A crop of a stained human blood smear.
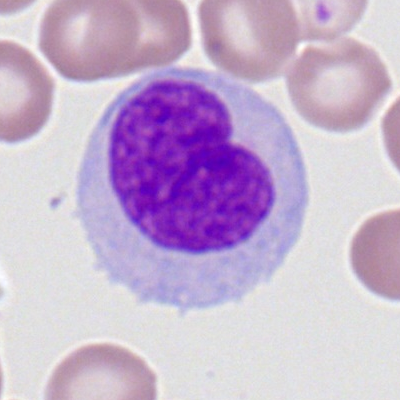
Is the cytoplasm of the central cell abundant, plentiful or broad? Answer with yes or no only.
Yes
